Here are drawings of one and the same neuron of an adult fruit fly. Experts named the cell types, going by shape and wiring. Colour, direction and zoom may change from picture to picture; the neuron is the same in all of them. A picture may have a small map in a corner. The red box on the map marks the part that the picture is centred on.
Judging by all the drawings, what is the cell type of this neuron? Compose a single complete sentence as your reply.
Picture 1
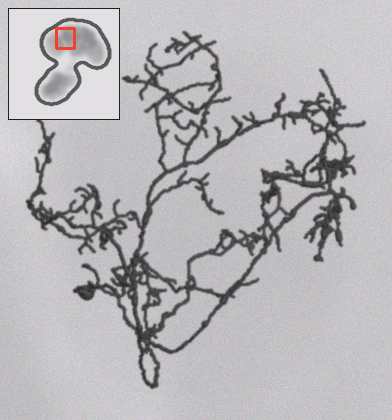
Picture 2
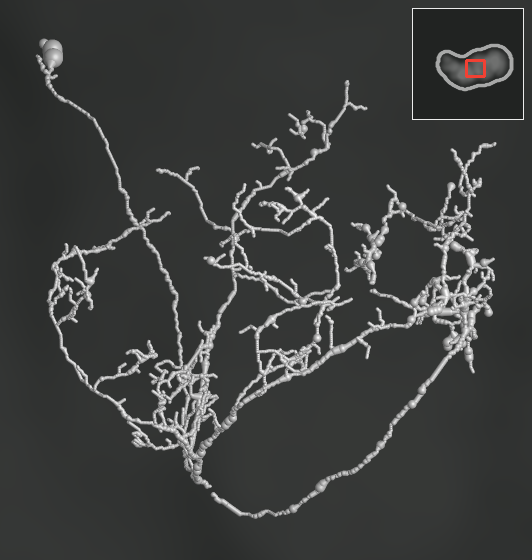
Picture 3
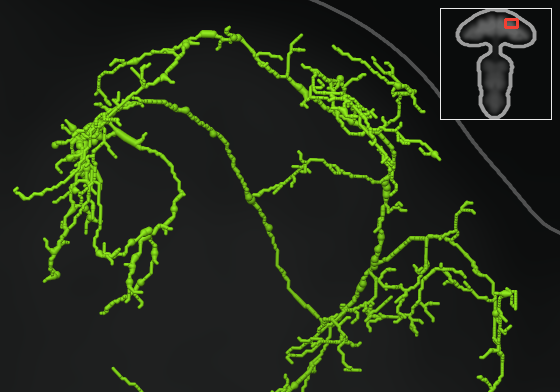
The cell type AVLP551 includes this neuron.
